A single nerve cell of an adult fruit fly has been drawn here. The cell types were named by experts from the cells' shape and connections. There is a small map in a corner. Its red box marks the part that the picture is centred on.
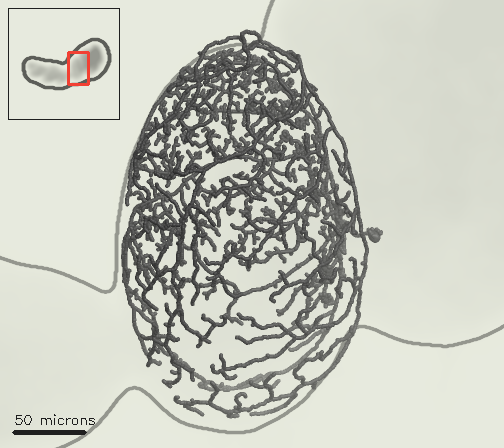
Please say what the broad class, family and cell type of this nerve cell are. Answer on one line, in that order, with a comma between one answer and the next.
optic-lobe intrinsic neuron, Cm, Cm35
